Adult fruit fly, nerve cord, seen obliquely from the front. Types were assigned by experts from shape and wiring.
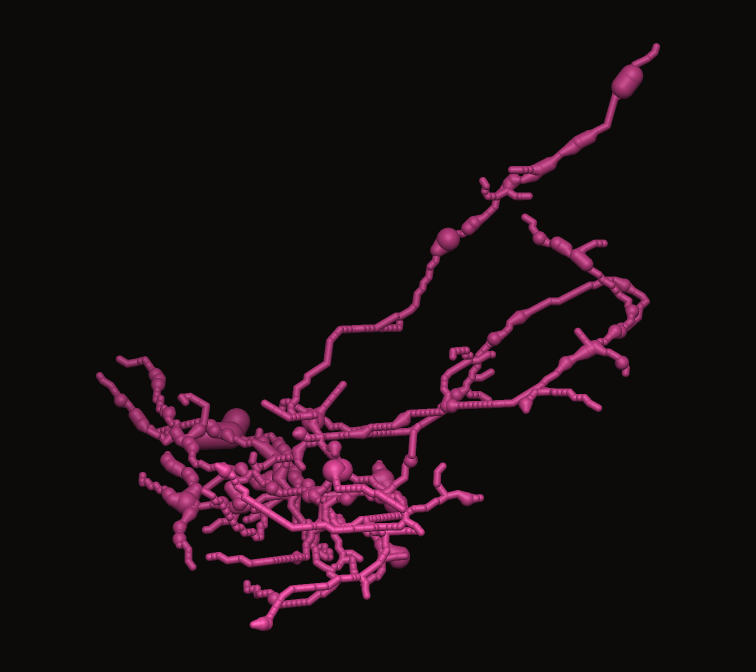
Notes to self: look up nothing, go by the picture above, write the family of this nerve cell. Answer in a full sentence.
The family is hemilineage 01B.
